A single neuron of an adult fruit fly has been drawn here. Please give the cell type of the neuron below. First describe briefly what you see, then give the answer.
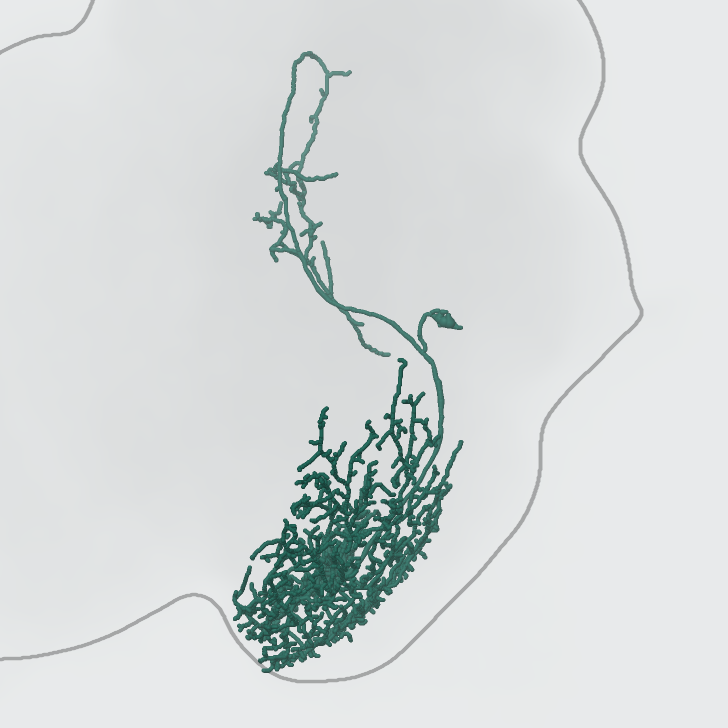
The cell body can be seen in the middle of the picture. In this view it is more than twice as tall as it is wide. It is a visual projection neuron. The cell type is MeVP24.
